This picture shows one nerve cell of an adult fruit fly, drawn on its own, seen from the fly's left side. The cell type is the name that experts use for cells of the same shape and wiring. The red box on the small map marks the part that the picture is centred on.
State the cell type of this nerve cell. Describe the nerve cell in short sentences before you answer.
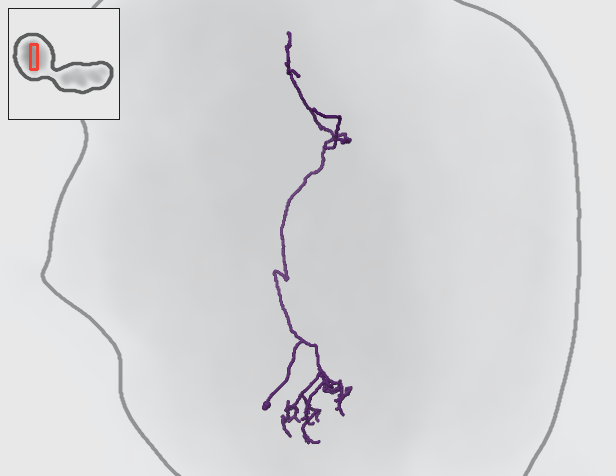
The cell body can be seen at the bottom of the picture. In this view it is more than twice as tall as it is wide. It is a visual projection neuron. It is of cell type LoVP3.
